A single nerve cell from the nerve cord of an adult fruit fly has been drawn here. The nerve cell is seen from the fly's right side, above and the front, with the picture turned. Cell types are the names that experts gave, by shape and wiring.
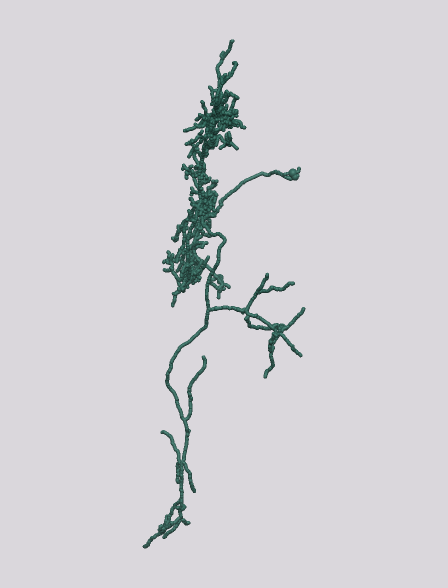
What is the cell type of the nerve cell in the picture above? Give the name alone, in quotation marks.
"IN07B023"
